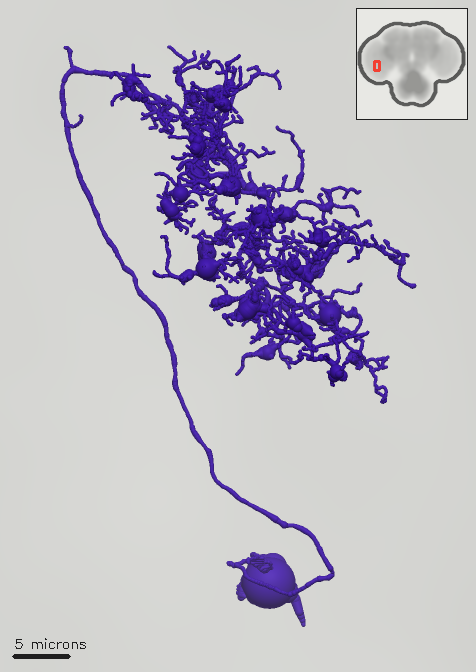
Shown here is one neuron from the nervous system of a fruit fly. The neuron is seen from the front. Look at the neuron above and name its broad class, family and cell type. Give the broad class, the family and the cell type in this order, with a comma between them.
optic-lobe intrinsic neuron, LPi, LPi3a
